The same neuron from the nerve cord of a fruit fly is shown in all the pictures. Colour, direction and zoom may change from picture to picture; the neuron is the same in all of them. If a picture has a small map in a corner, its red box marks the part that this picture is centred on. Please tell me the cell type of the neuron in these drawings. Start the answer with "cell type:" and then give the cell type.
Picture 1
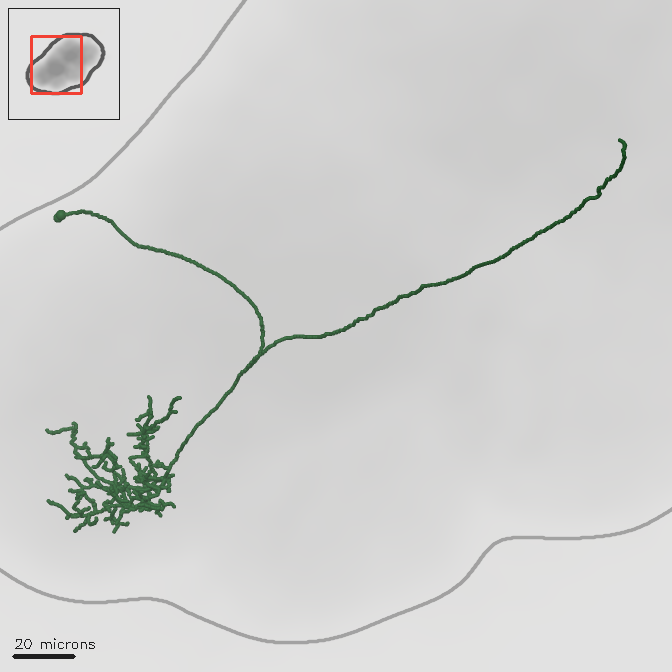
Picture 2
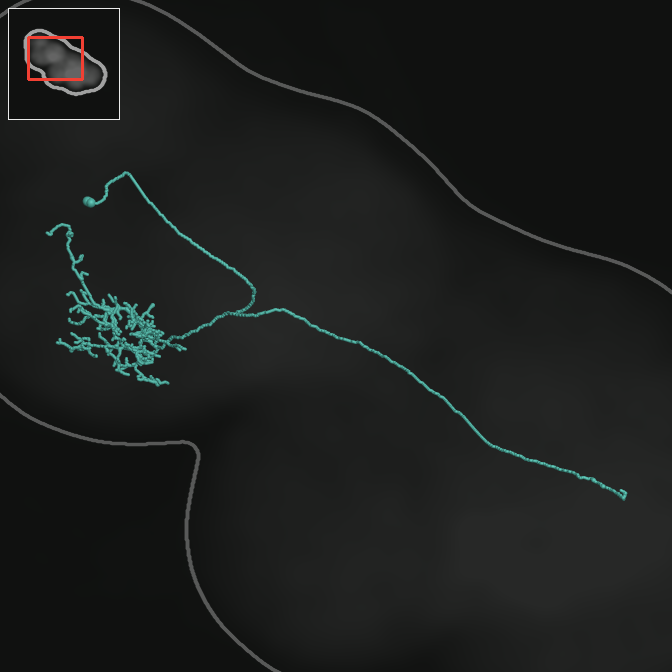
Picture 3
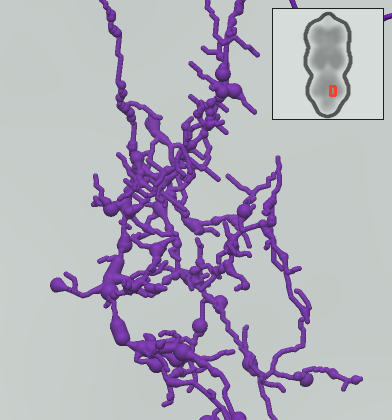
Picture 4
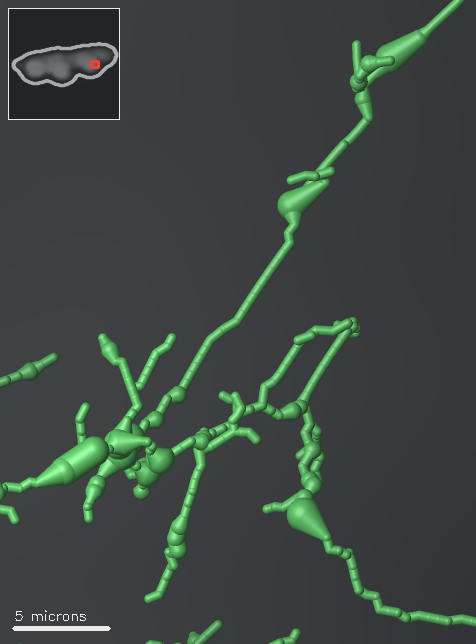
cell type: IN23B087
